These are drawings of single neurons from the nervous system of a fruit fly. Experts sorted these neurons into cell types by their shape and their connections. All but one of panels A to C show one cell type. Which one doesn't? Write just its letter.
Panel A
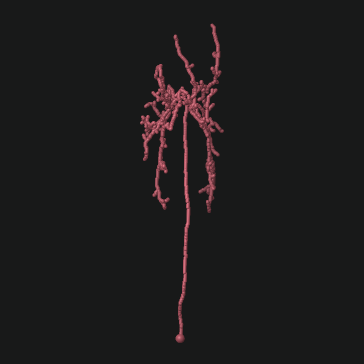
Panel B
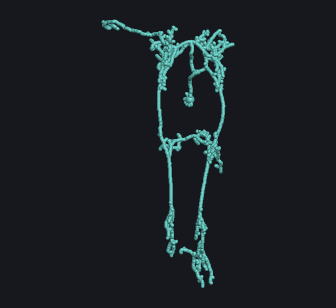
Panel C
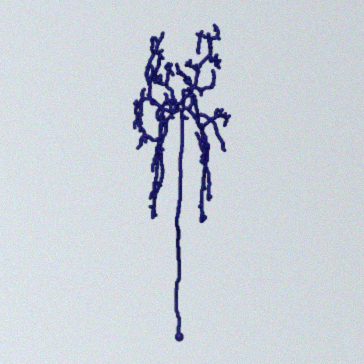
B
